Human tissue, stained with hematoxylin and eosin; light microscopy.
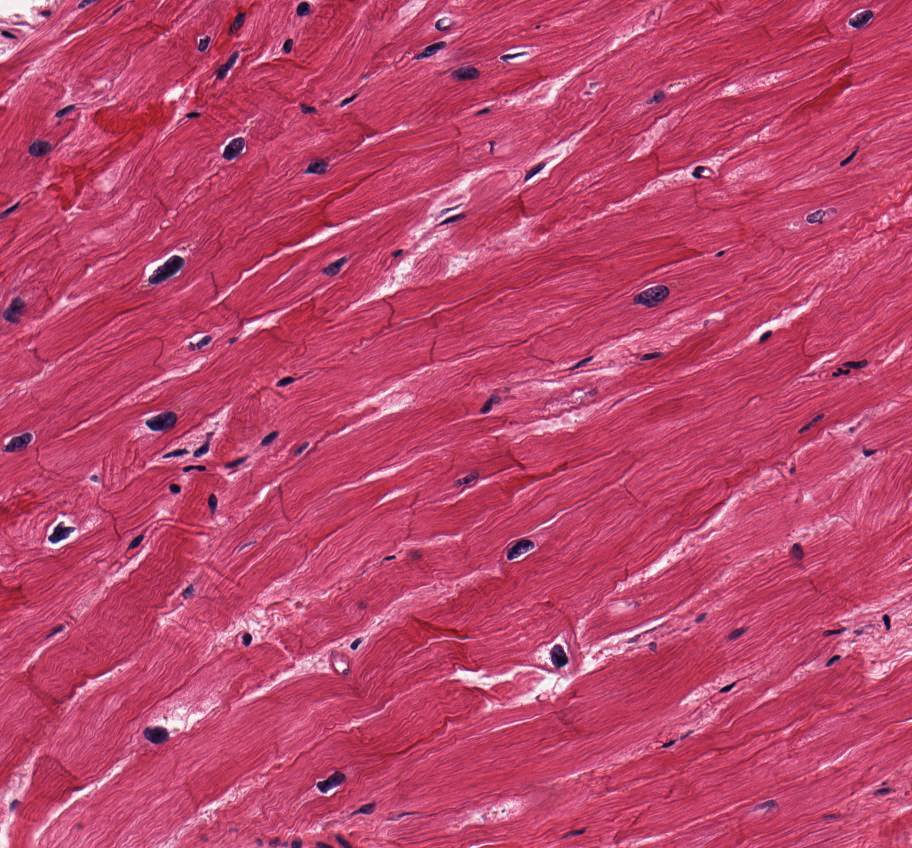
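Atrial appendage of the heart, haematoxylin and eosin. Muscle fibres have oval nuclei in the centre, several surrounded by a small pale clear zone in the cytoplasm. The fibre cytoplasm is deep pink with a fine lengthwise fibrillar texture. Small dark elongated nuclei lie in the narrow spaces between fibres.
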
